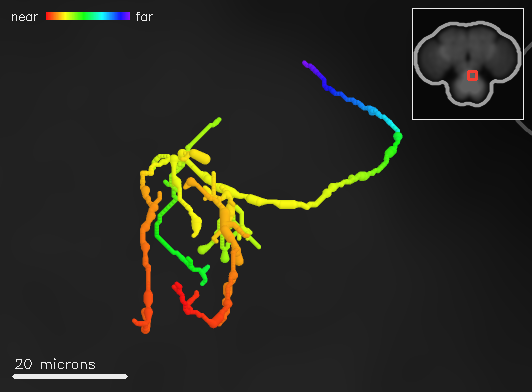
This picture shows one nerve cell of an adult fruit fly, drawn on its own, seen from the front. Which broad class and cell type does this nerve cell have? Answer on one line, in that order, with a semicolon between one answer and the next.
sensory neuron entering the nerve cord; SNxx01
